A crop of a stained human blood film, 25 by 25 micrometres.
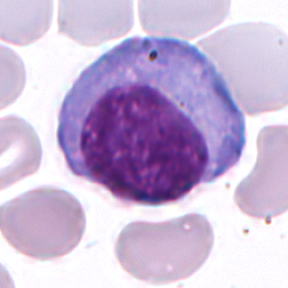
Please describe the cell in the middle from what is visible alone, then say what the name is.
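Let me see: one oval nuclear mass, no lobes, no indentation. It measures about 11 by 10 micrometres. It sits off-centre, low in the cell, with most cytoplasm above. The cytoplasm is a deeper blue at the cell edge than near the nucleus. One small dark dot lies in it near the top edge. This is a plasma cell.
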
